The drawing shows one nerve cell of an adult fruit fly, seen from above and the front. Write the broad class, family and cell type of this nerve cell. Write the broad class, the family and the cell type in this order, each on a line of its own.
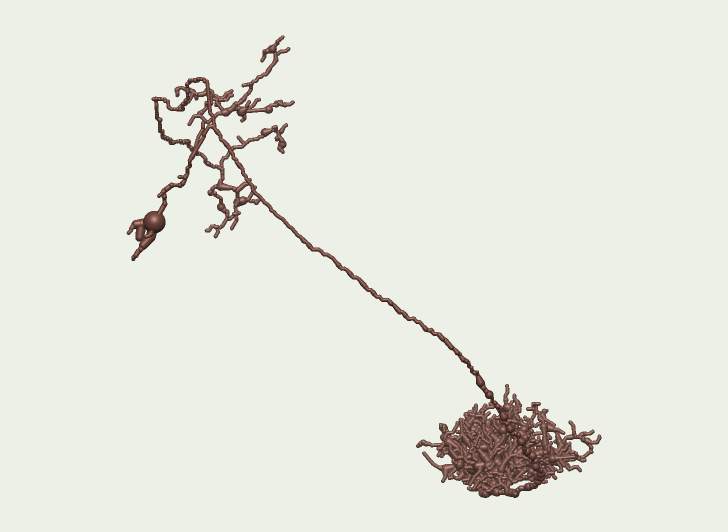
optic-lobe intrinsic neuron
MeLo
MeLo9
